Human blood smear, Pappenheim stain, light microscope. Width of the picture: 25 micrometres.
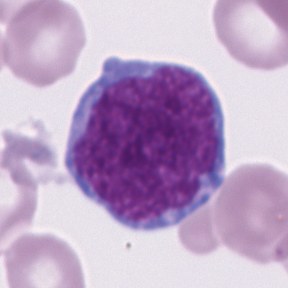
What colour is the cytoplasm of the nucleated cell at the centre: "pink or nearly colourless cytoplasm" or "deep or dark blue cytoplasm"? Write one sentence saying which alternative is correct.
Strongly blue cytoplasm is present in this cell.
